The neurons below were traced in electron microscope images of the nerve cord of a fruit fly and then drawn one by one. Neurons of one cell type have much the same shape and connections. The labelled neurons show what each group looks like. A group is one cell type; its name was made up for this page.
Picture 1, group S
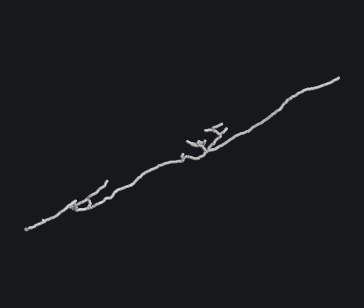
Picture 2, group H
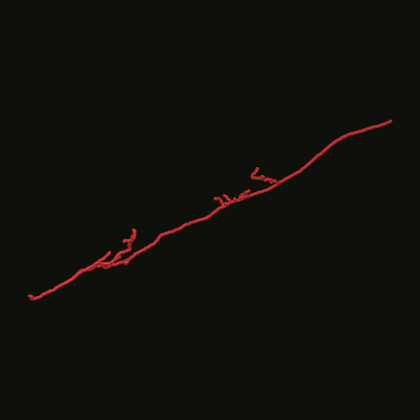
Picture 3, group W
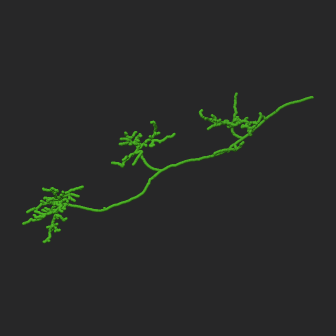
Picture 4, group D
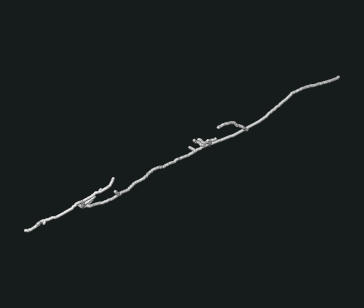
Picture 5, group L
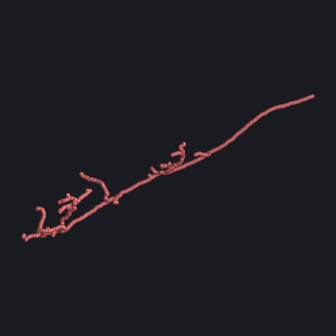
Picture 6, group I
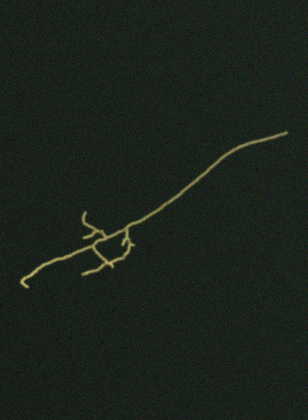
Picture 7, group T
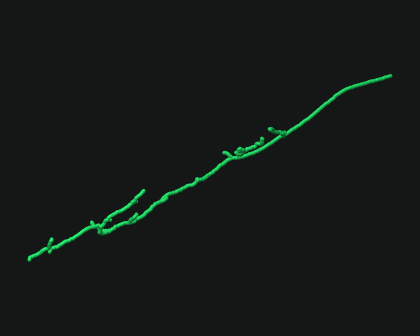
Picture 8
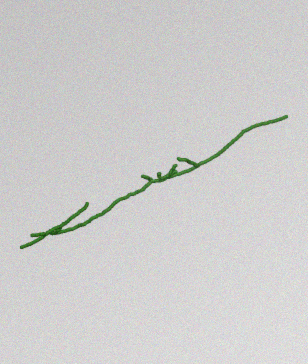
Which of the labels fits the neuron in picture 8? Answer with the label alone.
group T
